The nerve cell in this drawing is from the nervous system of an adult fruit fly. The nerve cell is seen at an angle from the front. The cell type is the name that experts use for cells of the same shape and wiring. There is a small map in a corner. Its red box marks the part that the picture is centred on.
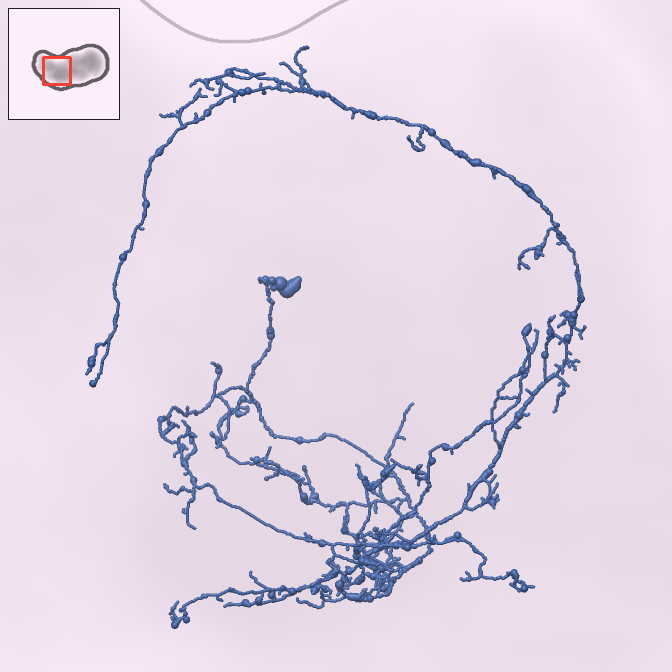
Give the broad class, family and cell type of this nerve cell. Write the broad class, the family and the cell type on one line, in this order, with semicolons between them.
nerve-cord intrinsic neuron; hemilineage 19A; IN19A056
